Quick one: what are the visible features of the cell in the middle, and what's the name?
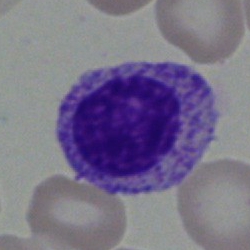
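Outline: roughly round. Nucleus: off-centre, leaving the widest band of cytoplasm on the right. Chromatin: dark purple and dense-looking. Cytoplasm: a moderate, pale lilac rim around the nucleus. This is a myelocyte.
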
